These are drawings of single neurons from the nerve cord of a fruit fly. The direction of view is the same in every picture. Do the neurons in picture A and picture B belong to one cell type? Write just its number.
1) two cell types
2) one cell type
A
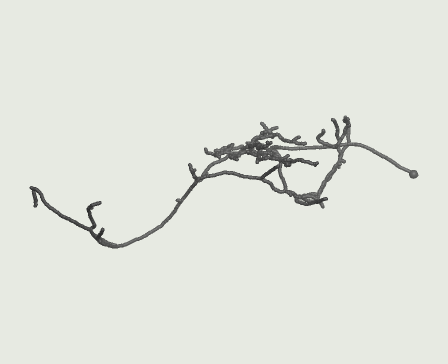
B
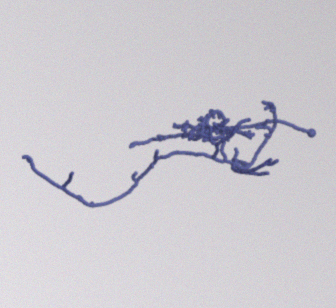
2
